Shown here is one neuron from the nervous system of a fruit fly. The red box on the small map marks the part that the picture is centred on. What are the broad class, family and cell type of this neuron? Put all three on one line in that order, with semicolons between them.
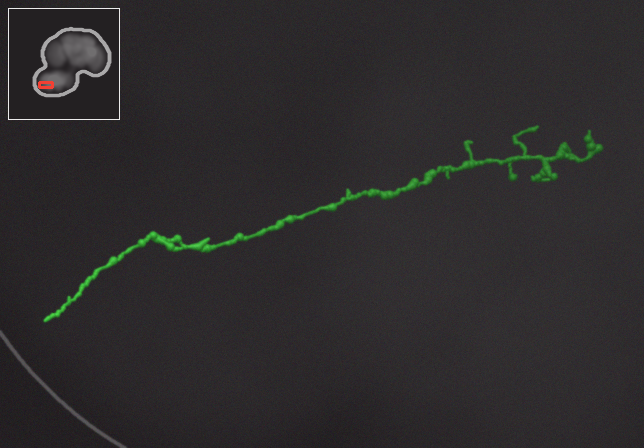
sensory neuron entering the nerve cord; class mechanosensory proprioceptive; SNpp47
